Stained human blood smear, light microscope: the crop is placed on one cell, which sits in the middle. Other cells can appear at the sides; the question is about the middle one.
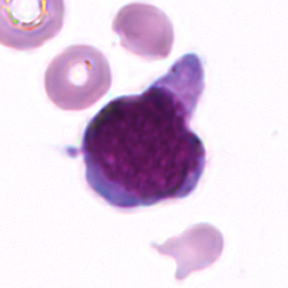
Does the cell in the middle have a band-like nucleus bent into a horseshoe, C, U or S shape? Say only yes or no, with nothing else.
No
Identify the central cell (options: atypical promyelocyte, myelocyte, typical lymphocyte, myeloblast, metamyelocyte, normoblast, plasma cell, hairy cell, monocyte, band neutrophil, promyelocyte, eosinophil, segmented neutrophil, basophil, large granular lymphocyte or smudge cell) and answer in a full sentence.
This crop has an atypical promyelocyte at its centre.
